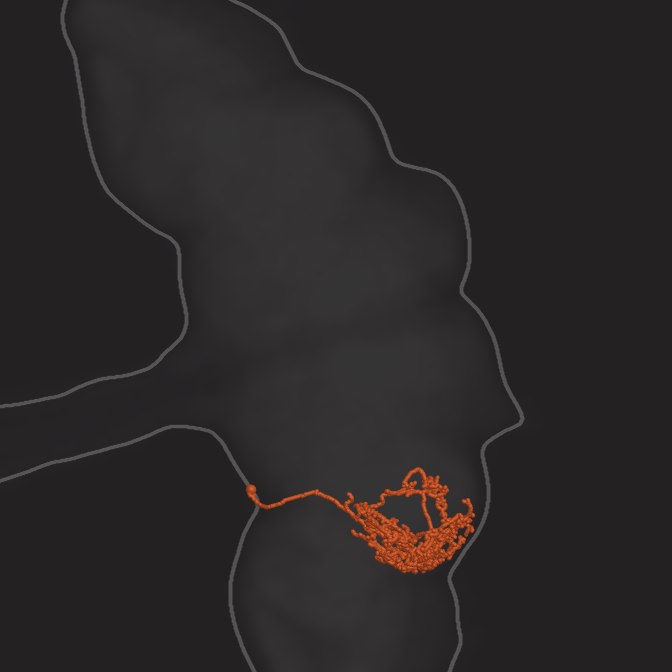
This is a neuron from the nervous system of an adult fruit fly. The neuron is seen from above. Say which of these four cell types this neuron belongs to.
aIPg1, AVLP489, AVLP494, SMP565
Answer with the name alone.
AVLP489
